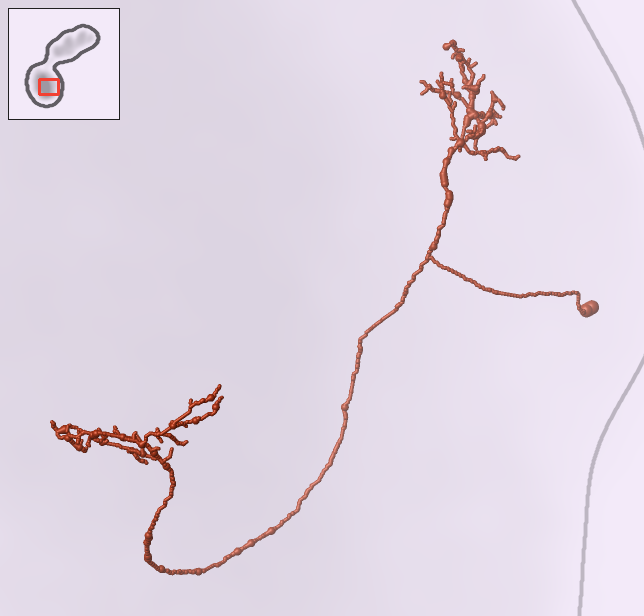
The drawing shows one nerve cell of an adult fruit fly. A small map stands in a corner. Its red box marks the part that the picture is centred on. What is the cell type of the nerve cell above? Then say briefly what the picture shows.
It is of cell type LC9. Its broad class is visual projection neuron. The cell body can be seen on the right of the picture. Dozens of branch ends can be seen.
